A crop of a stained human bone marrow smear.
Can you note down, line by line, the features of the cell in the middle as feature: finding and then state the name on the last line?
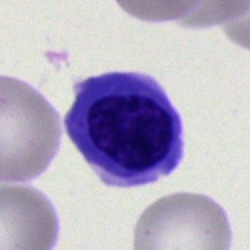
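Outline: irregular, corners slightly angular, not smoothly round
Cytoplasm: stains a deep blue
Granules: none I can see in the cytoplasm
Vacuoles: none in the cytoplasm either
Name: erythroblast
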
